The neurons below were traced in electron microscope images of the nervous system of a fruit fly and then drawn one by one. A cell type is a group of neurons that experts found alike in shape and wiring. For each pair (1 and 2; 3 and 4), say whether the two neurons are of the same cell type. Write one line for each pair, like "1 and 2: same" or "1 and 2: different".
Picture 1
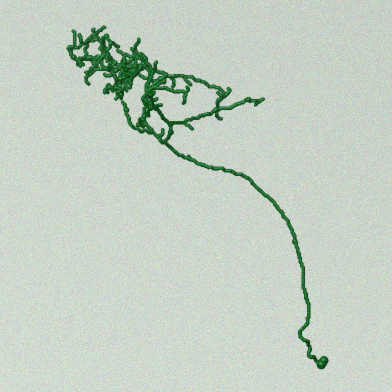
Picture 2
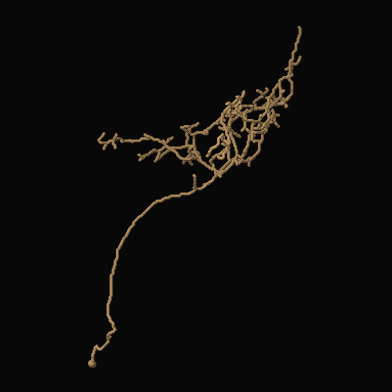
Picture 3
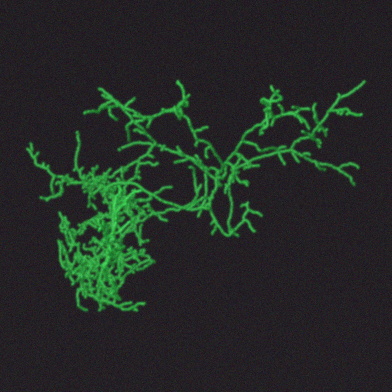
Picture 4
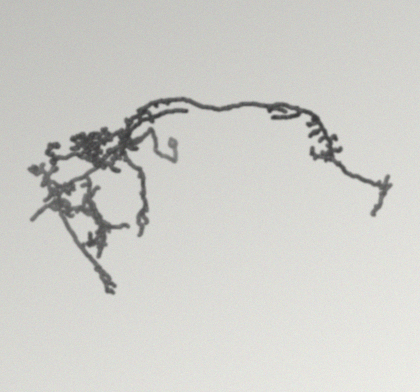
1 and 2: same
3 and 4: different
